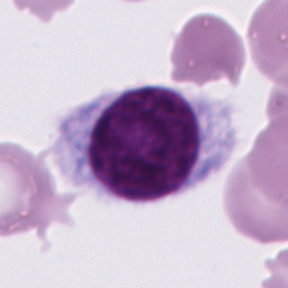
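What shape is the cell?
It is drawn out from left to right.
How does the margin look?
It is frayed into fine, hair-like wisps rather than a smooth edge.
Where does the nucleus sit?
In the middle of the cell, with cytoplasm on both its left and right sides, and that cytoplasm shows no visible granules.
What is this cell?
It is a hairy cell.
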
